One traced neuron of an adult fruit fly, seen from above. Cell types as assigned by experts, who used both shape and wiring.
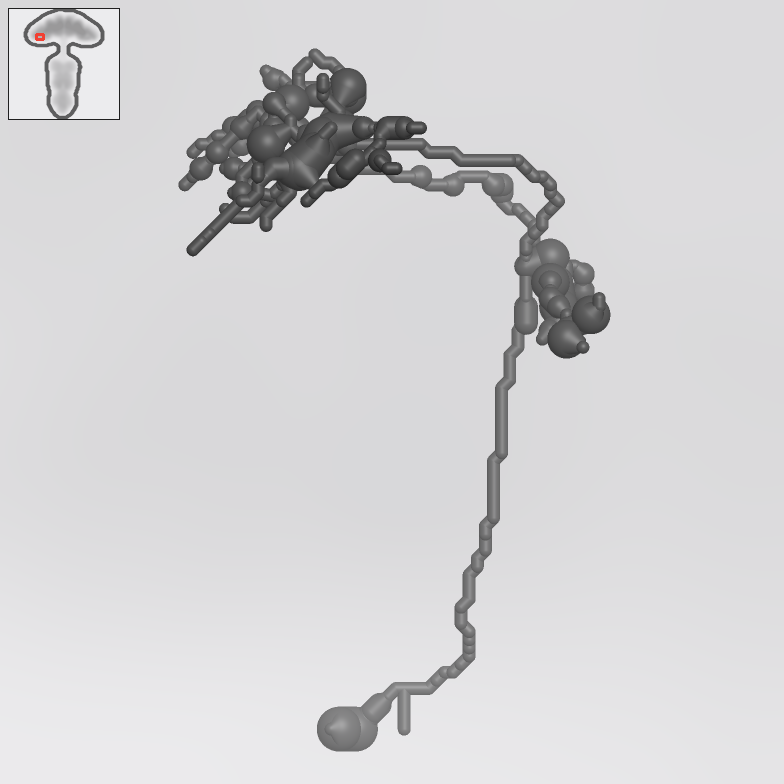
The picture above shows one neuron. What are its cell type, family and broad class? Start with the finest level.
T4a; T; optic-lobe intrinsic neuron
